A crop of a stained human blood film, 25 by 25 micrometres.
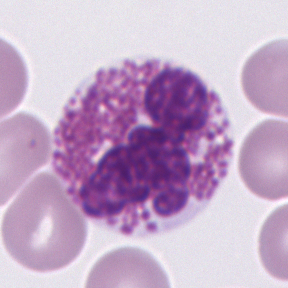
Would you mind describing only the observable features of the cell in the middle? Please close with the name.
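The lobed nucleus has one lobe set apart in the upper right. Coarse, round granules of even size and pinkish-purple colour pack the cytoplasm. These granules lie mainly beside the nucleus and leave its lobes clearly visible. The cell measures about 15 micrometres across. This cell is an eosinophil.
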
